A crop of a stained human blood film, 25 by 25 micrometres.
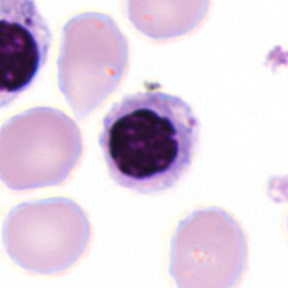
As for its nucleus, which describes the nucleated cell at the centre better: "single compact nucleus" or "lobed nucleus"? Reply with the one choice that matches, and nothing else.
Single compact nucleus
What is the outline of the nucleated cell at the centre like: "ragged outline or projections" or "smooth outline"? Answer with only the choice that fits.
Ragged outline or projections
